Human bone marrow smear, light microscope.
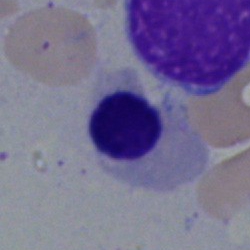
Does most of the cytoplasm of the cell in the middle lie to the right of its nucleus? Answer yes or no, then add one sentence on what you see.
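Yes. Most of the cytoplasm lies below and to the right of the nucleus.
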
